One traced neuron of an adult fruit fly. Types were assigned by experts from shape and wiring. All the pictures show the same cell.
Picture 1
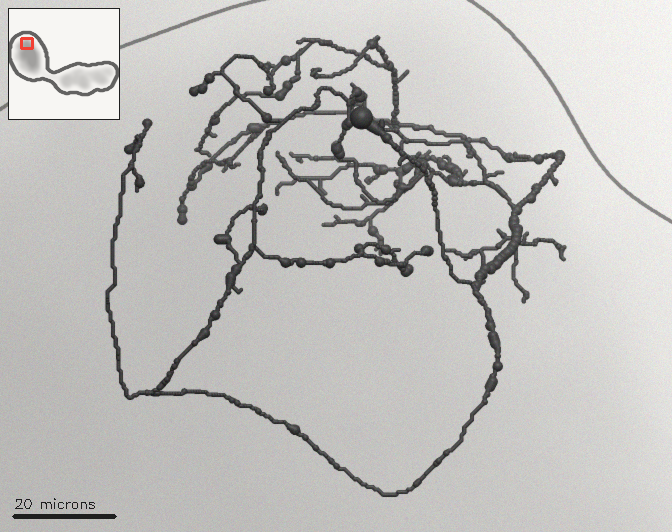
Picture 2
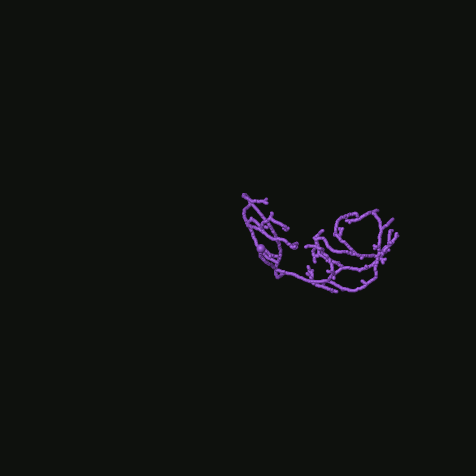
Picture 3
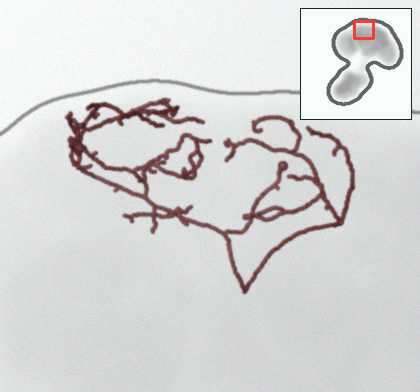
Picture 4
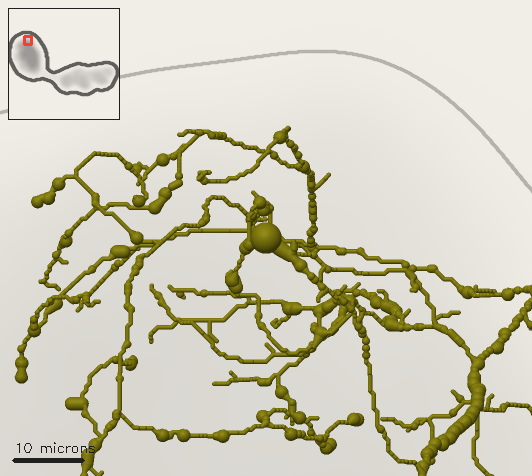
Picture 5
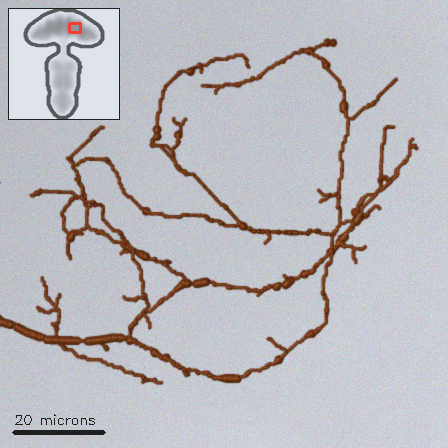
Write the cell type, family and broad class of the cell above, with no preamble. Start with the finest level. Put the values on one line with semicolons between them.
CB0943; hemilineage SMPpm1; central-brain intrinsic neuron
